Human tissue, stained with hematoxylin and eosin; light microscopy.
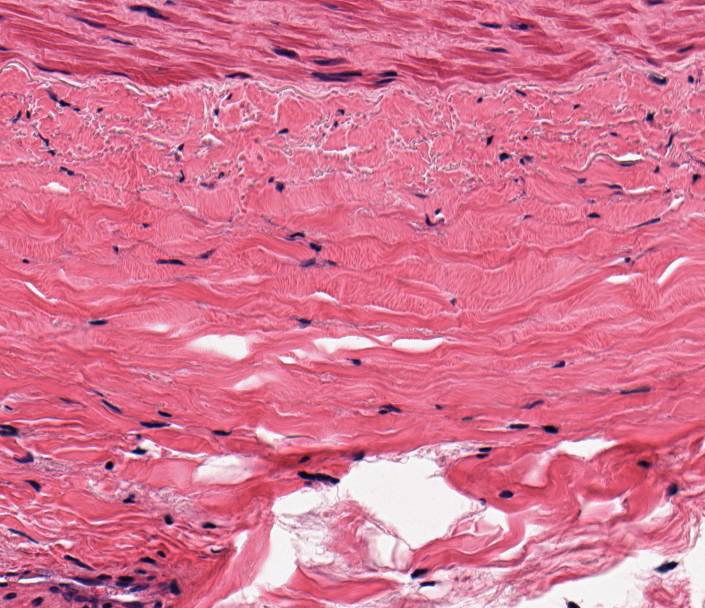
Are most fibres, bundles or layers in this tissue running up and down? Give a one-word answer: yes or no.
No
